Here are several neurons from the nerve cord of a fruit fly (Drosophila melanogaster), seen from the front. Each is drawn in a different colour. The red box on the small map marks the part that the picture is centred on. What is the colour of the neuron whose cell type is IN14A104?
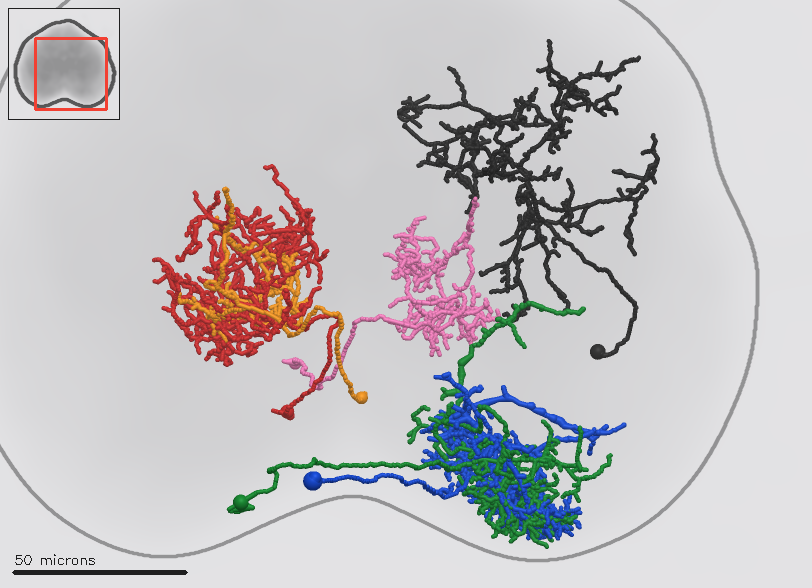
pink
